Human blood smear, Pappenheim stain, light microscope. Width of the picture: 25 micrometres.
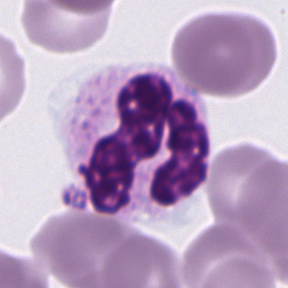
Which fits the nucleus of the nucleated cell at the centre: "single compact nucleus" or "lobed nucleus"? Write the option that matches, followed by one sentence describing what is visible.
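Lobed nucleus. The nucleus is divided into two main masses lying side by side.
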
